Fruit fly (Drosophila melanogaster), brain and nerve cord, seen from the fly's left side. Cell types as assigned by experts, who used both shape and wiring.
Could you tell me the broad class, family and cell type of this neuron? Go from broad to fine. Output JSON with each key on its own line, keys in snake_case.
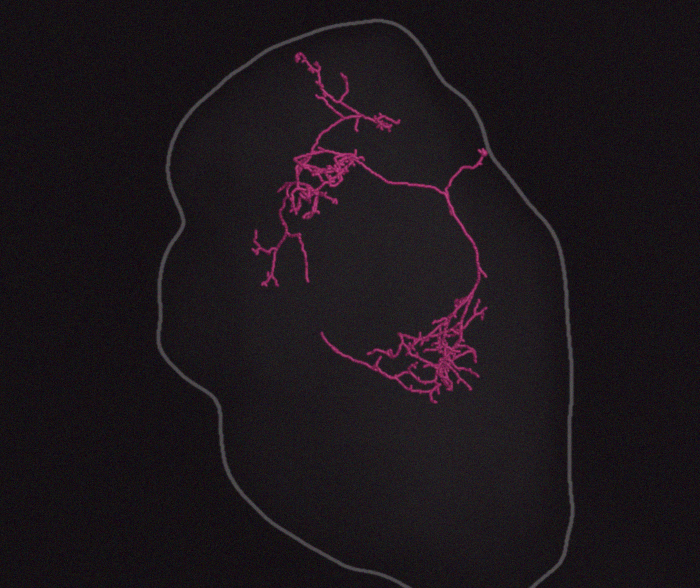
{
 "broad_class": "central-brain intrinsic neuron",
 "family": "class CX",
 "cell_type": "FB6M"
}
